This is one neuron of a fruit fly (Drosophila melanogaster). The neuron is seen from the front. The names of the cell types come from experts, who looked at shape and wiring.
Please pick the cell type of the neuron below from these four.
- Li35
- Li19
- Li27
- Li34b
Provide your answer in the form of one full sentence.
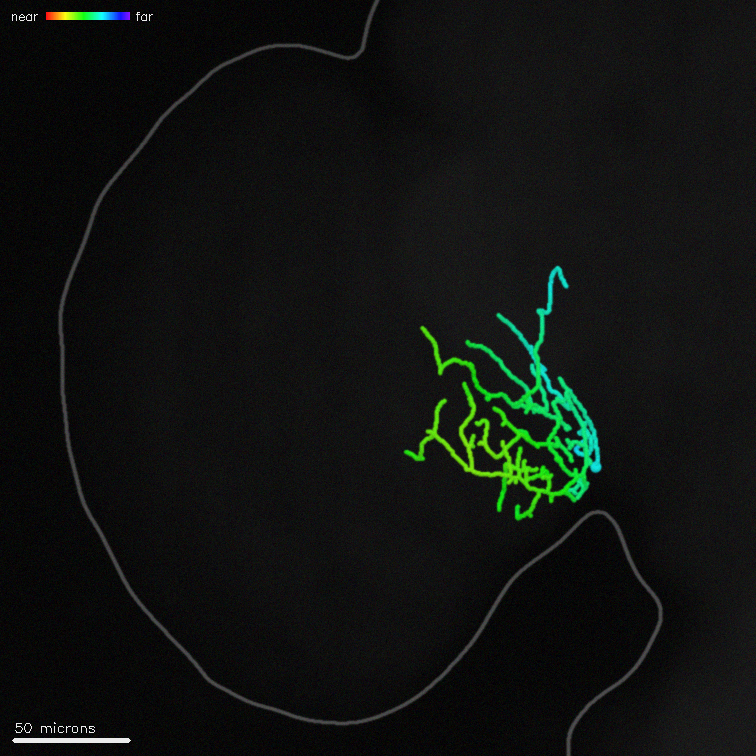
Belonging to the cell type Li35 is this neuron.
